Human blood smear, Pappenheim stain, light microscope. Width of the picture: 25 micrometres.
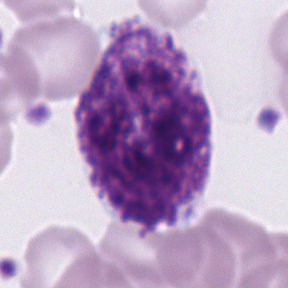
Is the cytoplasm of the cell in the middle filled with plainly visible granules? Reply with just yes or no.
Yes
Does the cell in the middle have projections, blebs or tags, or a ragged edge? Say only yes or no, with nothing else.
Yes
